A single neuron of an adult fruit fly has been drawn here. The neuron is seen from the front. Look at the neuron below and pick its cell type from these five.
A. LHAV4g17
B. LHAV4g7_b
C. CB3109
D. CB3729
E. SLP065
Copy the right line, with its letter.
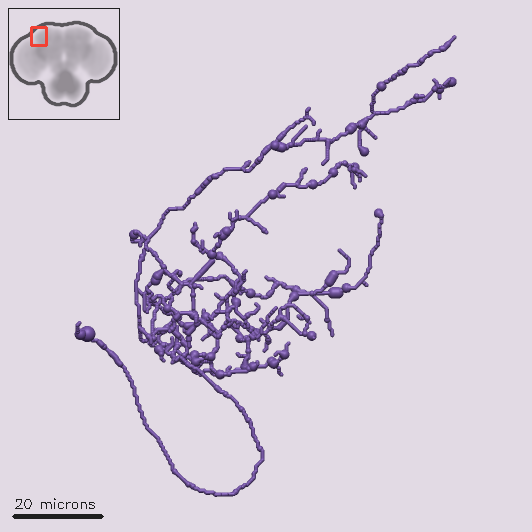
C. CB3109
